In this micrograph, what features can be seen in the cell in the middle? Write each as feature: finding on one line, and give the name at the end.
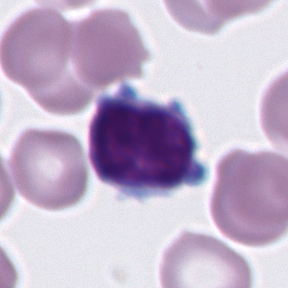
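Outline: irregular and knobbly, not smoothly round
Nucleus: single unlobed mass filling nearly the whole cell
Cytoplasm: only a scant rim
Chromatin: dark purple, dense
Name: typical lymphocyte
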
